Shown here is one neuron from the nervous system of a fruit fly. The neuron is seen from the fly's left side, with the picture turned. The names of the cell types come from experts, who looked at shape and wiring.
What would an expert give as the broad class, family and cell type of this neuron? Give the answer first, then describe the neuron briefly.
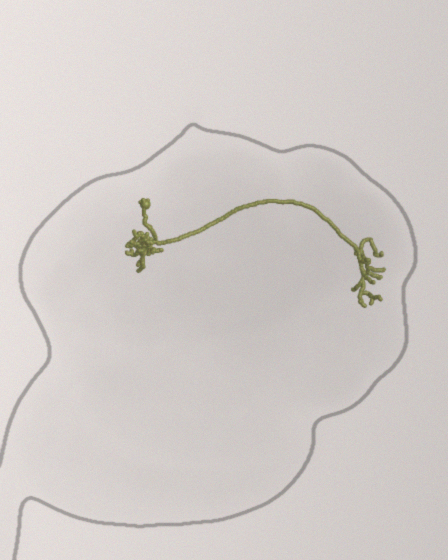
This is a central-brain intrinsic neuron. The family is hemilineage FLAa2. Its cell type is PRW008. As drawn here it is wider than it is tall.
